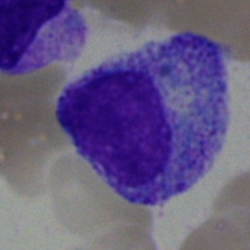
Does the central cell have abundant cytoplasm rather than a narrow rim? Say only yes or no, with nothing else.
Yes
